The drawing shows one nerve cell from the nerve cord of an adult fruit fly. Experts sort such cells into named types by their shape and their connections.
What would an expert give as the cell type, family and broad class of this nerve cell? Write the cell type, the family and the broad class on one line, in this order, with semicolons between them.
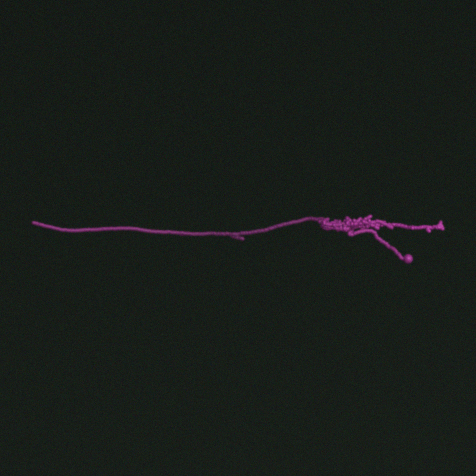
AN10B033; hemilineage 10B; ascending neuron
